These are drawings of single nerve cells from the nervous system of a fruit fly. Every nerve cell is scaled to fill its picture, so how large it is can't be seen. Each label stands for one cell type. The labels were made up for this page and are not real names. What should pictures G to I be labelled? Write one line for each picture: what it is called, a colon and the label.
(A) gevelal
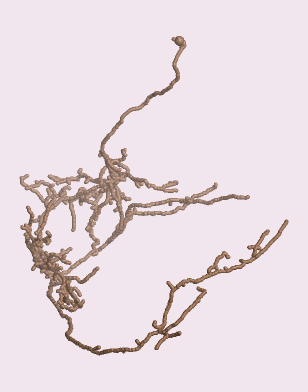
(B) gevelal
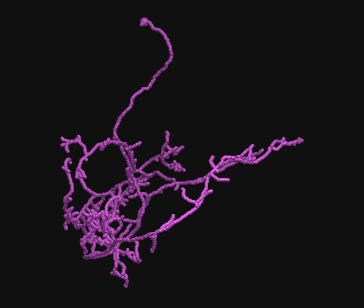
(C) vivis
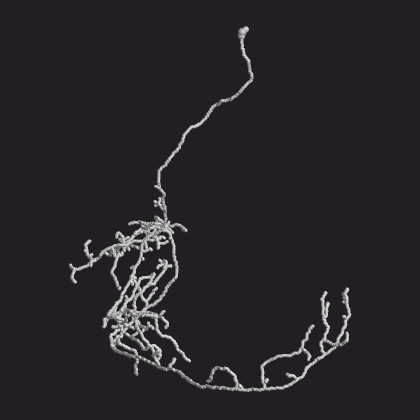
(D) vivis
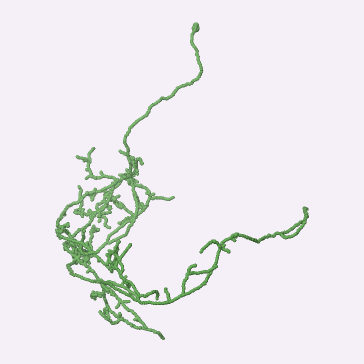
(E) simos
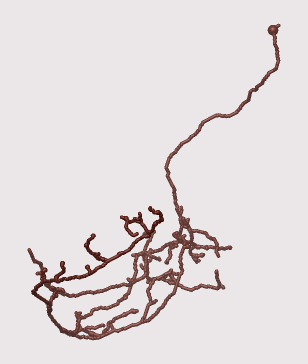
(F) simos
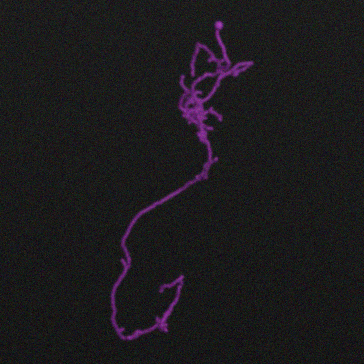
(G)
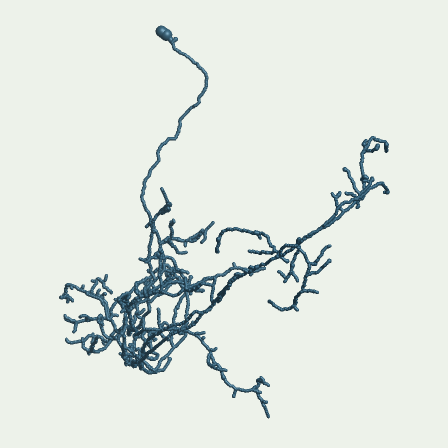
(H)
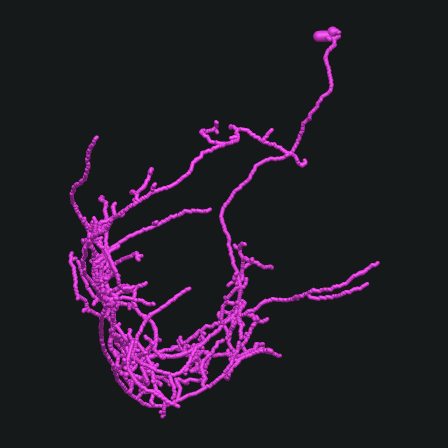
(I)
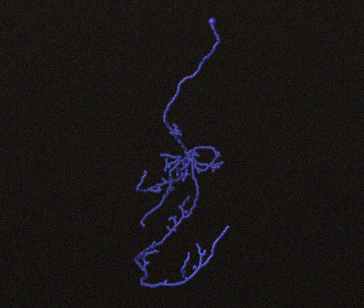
G: vivis
H: vivis
I: simos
